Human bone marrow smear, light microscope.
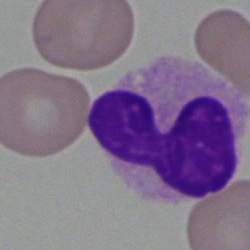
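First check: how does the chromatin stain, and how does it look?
Deep purple and dense, with only small paler patches.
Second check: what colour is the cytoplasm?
Pale lilac-grey.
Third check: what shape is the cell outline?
Roughly round.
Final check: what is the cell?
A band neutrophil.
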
